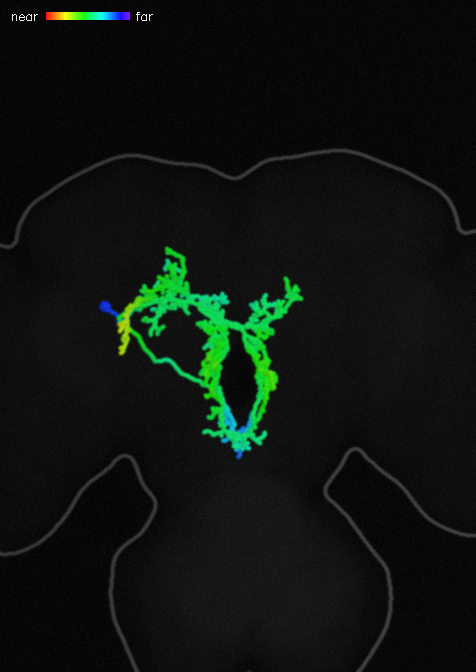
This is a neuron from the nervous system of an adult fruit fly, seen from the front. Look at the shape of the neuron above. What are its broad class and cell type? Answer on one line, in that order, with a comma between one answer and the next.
central-brain intrinsic neuron, CL264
